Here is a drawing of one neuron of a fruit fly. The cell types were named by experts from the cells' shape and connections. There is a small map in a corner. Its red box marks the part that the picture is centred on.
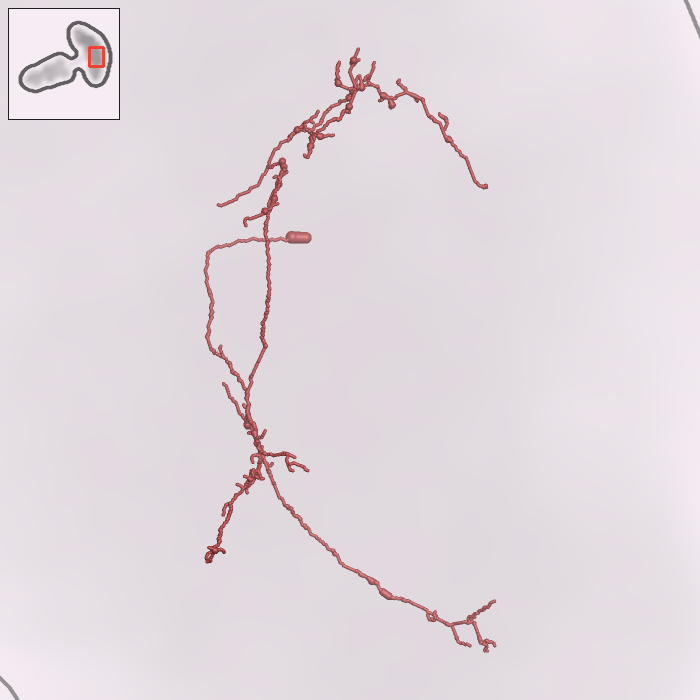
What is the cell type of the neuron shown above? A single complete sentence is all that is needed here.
This particular neuron has the cell type CB2720.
